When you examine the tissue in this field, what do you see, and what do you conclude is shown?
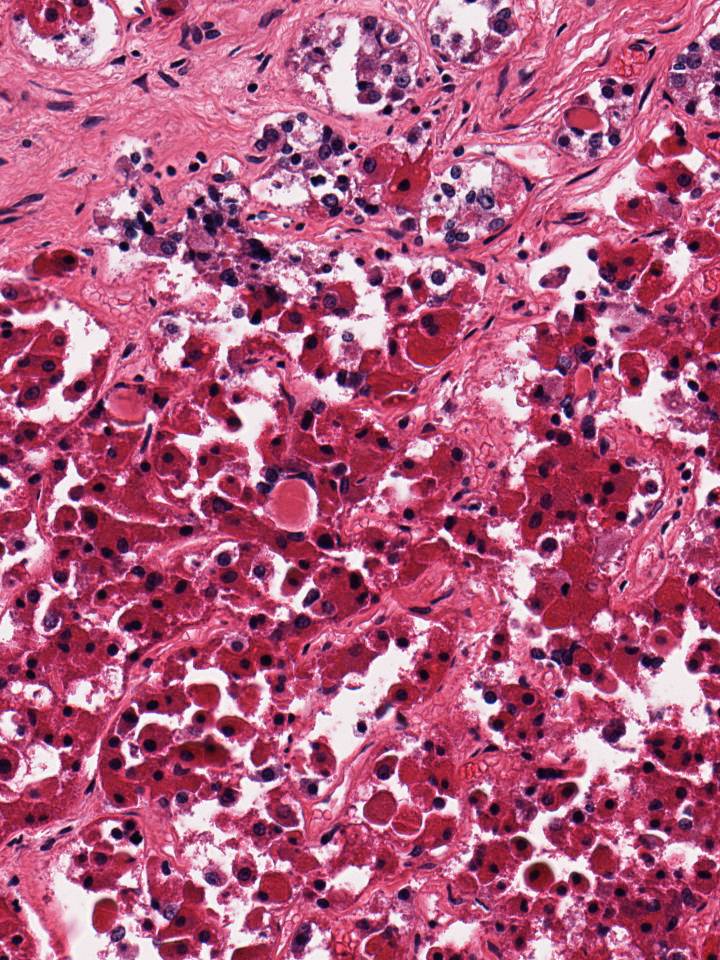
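Polygonal cells, arranged in sheets and nests, fill the lower two-thirds of this field, with thin pink septa dividing them. Most have abundant, deeply eosinophilic cytoplasm, and each mostly has a single round, darkly staining nucleus. You'll find no fat cells here. The tissue is pituitary.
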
